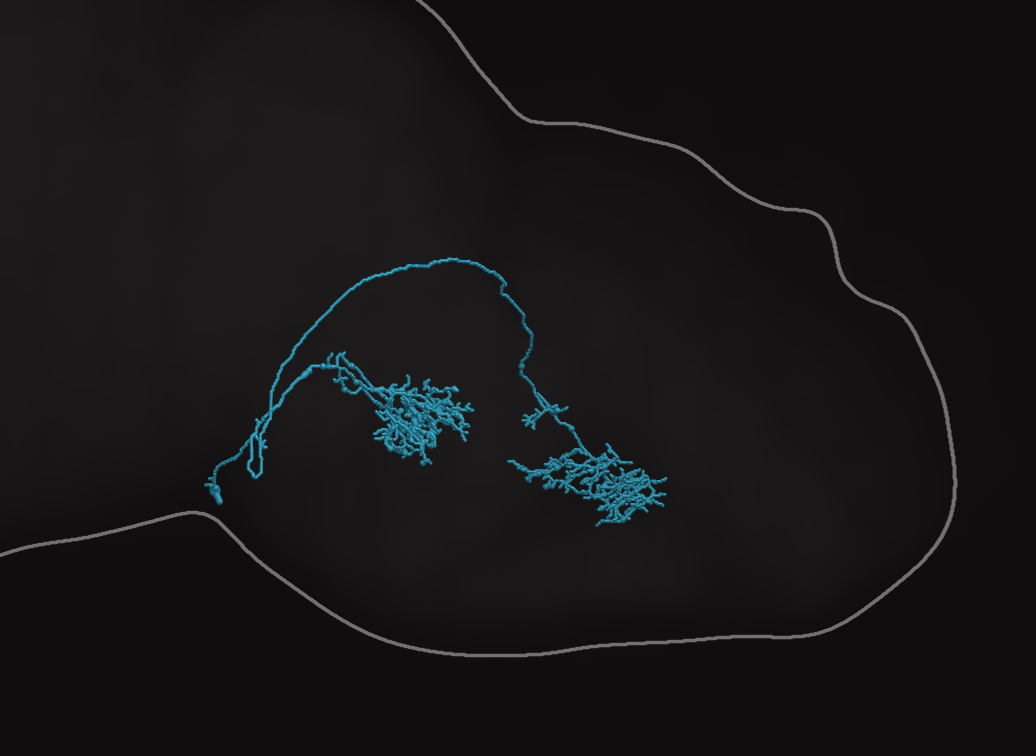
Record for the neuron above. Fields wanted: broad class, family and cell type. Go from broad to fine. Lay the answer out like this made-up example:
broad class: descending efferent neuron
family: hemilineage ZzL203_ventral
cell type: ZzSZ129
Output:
broad class: optic-lobe intrinsic neuron
family: MeLo
cell type: MeLo13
